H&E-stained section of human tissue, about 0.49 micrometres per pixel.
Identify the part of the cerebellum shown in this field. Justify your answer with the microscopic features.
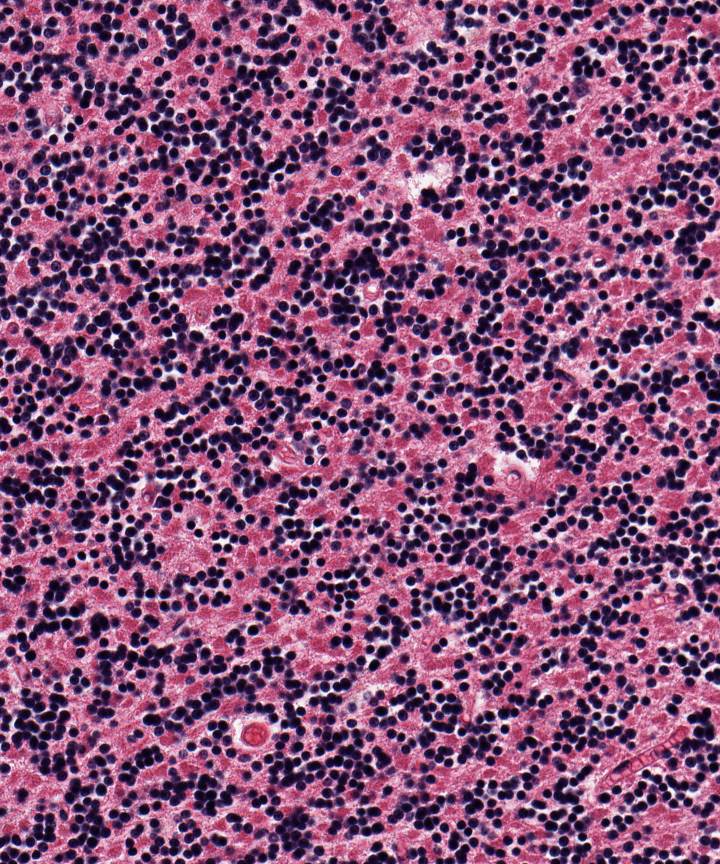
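You are in the granular layer. Its nuclei are small, round, uniform and deeply stained, with almost no cytoplasm around them, and they lie in irregular clusters separated by pink patches.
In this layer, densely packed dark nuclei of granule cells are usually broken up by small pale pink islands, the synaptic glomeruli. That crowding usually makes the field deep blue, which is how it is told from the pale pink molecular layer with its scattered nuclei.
Near the top centre there is a small pale clear gap, and there is no epithelium, gland or fat anywhere.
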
